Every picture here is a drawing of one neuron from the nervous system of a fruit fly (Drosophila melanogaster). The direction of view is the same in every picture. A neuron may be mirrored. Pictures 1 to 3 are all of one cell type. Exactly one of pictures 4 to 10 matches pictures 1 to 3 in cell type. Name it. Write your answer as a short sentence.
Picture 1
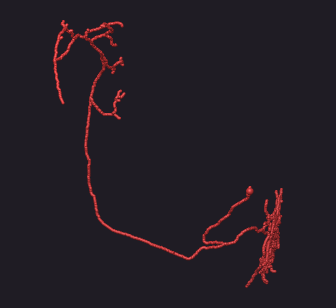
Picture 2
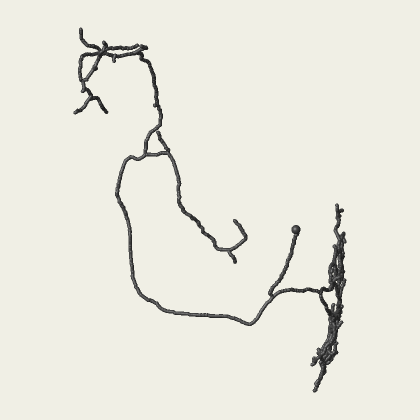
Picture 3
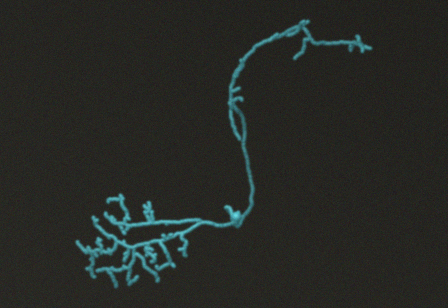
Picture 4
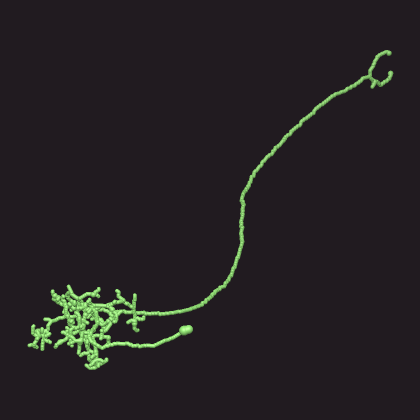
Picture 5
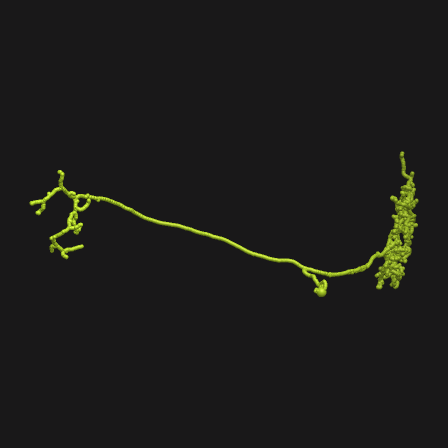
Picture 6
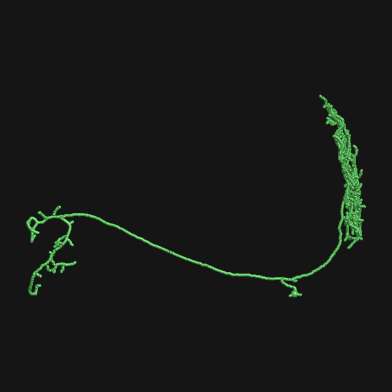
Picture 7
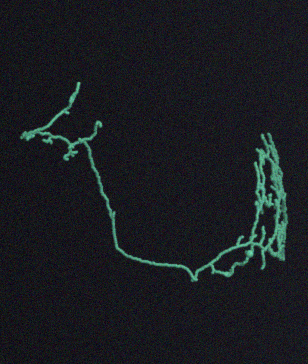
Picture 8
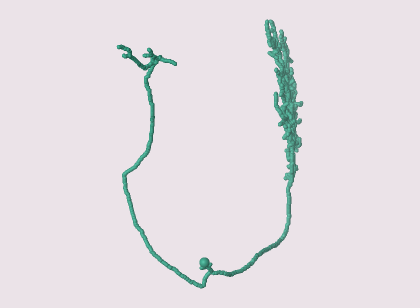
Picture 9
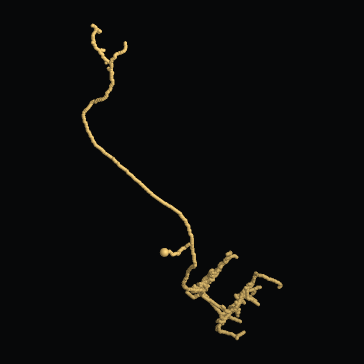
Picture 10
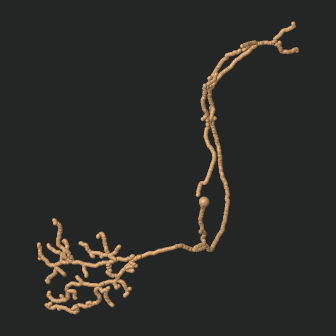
Picture 10 is of the same cell type.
